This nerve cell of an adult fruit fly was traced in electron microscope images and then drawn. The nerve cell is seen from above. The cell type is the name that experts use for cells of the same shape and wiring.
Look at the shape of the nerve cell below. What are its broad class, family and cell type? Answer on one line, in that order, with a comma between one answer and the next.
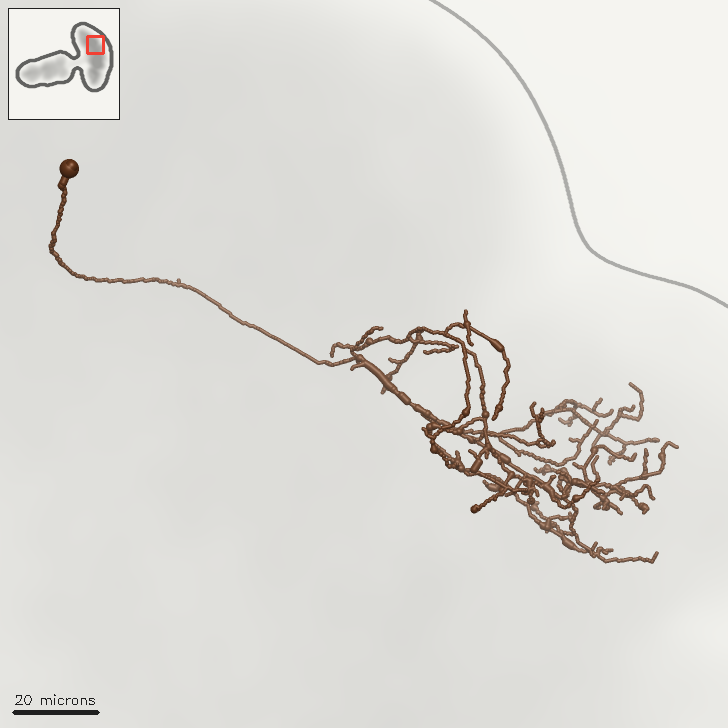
central-brain intrinsic neuron, hemilineage VLPd&p1_posterior, SMP247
